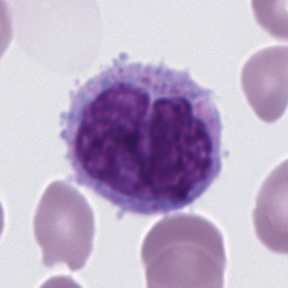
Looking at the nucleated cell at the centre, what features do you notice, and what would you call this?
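Start with the border: the cell is roughly round, but its edge is ragged rather than smooth. Small bluish blebs stick out from it, most plainly along the top and left. A deep cleft runs down from the top of the nucleus and splits it into two side-by-side lobes. Around it, the pale greyish-blue cytoplasm forms a rim that is widest along the top. This cell is a monocyte.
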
